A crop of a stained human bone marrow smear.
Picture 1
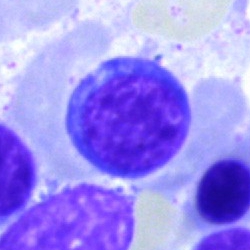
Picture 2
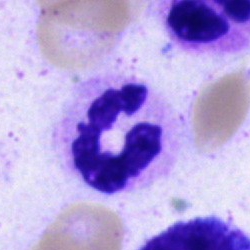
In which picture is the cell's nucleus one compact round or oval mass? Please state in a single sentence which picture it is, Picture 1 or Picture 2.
A compact round or oval nucleus belongs to the cell in Picture 1.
